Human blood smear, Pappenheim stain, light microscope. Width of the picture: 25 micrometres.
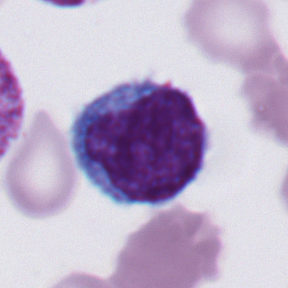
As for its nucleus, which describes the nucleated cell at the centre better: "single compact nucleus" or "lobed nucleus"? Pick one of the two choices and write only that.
Single compact nucleus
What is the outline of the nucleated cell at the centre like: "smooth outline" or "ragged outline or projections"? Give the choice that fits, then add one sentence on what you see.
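Ragged outline or projections. Short fine projections roughen the upper edge of the cell.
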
